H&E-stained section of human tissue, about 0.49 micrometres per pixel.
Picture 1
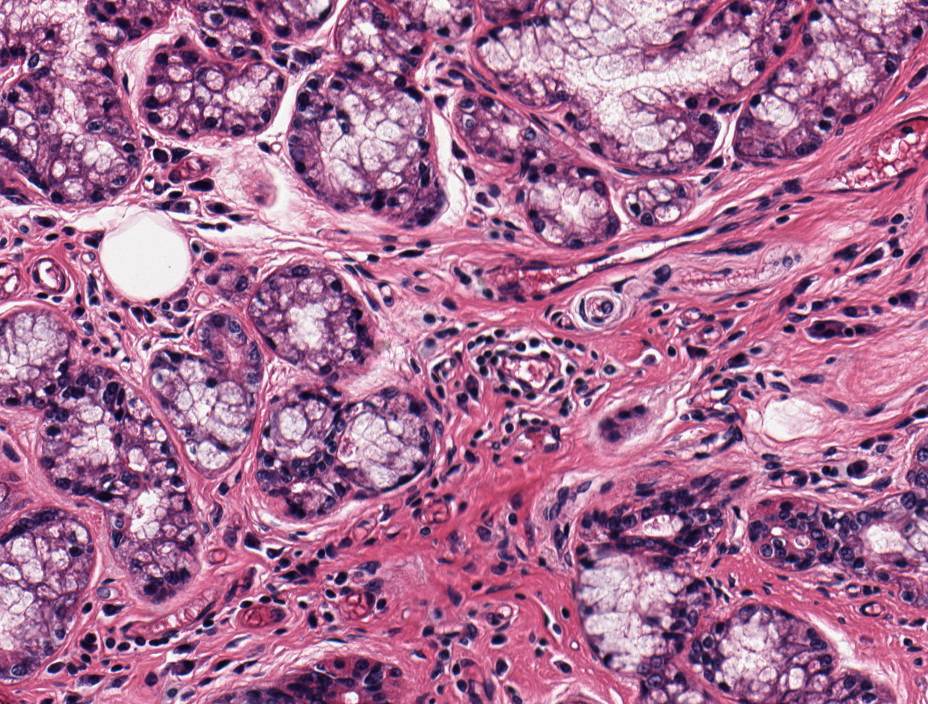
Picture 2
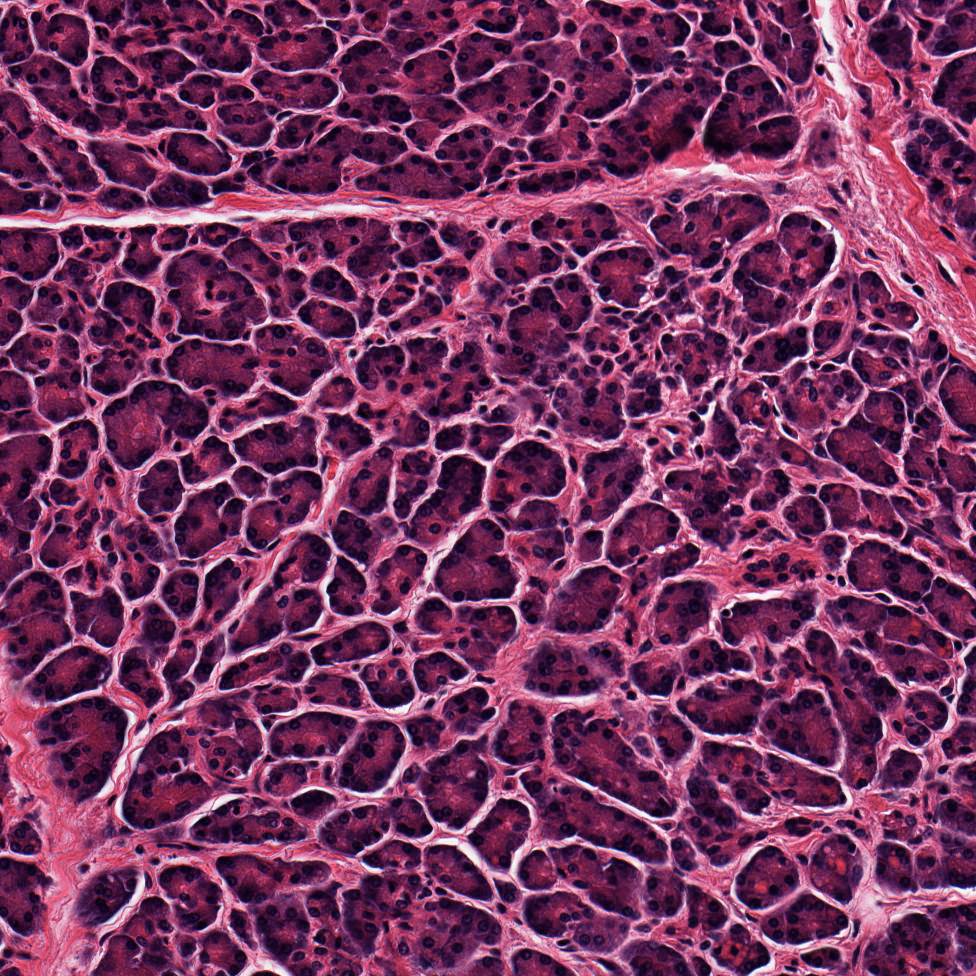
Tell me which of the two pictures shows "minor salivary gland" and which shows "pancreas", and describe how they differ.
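Start with the names: the minor salivary gland is picture 1, the pancreas picture 2. In the minor salivary gland, rounded clusters of acini fill the left side, the top and the lower right, with a band of fibrous stroma crossing the centre diagonally. See how pale and bubbly the acinar cytoplasm is, with small, dark nuclei pressed to the outer edge of each acinus. The stromal nuclei crowd more in the middle of the field than in the thin septa between acini. In the pancreas, small rounded acini lie packed closely side by side within lobules. Their round dark nuclei also sit toward the outer edge, but the cytoplasm is densely stained a deep purple-red, and the lumina can barely be seen.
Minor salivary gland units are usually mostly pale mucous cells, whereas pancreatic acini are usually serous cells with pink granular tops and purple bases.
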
